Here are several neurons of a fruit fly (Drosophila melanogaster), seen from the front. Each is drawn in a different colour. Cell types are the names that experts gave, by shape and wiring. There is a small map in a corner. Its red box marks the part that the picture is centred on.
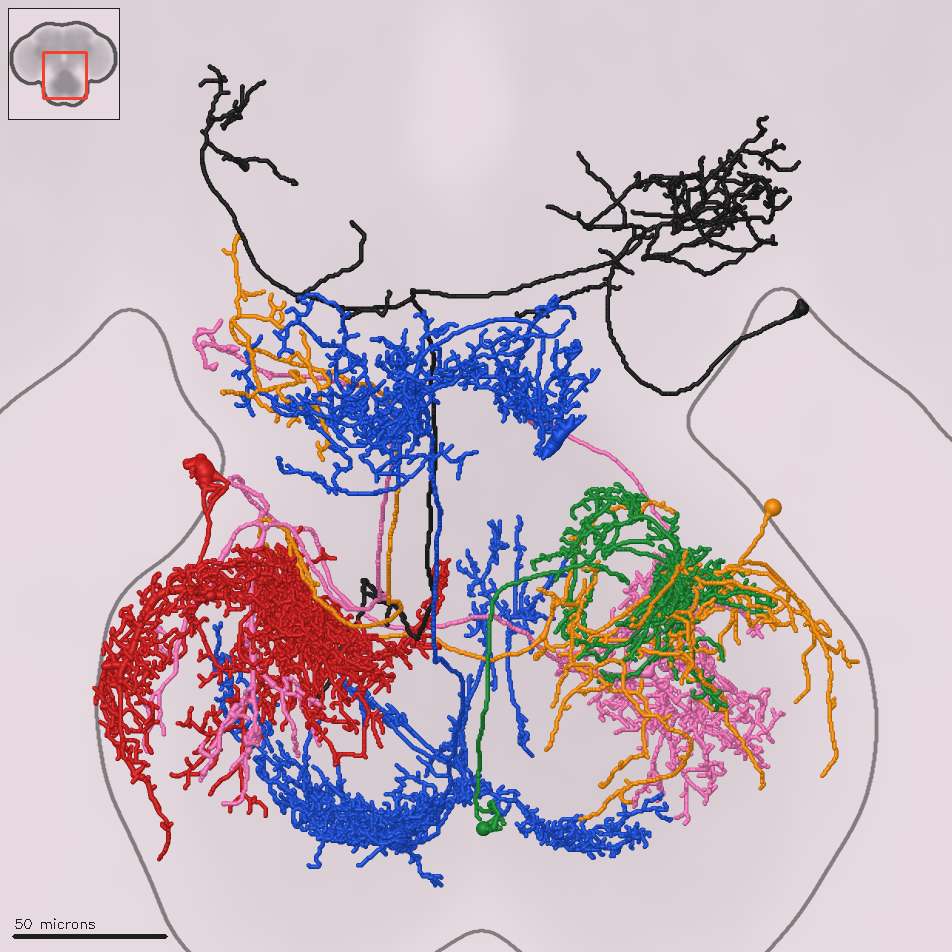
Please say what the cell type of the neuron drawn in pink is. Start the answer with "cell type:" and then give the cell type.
cell type: AN19B009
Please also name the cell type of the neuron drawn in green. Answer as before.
cell type: IN02A029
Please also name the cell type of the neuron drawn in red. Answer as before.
cell type: IN19A003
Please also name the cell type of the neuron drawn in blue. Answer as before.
cell type: DNge122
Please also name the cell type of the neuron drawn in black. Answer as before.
cell type: DNg09_a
